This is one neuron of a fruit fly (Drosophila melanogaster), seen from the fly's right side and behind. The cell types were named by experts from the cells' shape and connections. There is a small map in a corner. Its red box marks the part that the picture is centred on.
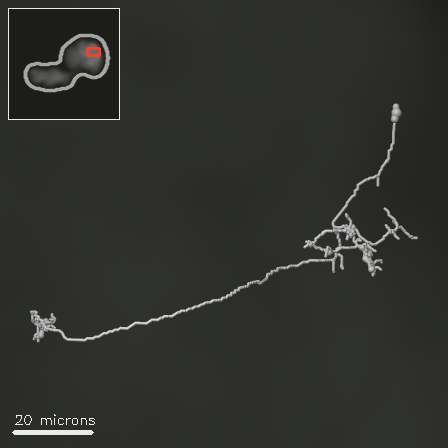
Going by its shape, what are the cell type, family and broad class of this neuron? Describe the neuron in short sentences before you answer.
The cell body can be seen at the upper right of the picture. From left to right in the picture it spans about 100 microns. The cell type is Tm29. The family is Tm. This is an optic-lobe intrinsic neuron.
